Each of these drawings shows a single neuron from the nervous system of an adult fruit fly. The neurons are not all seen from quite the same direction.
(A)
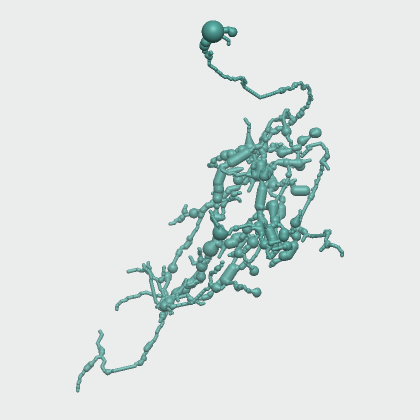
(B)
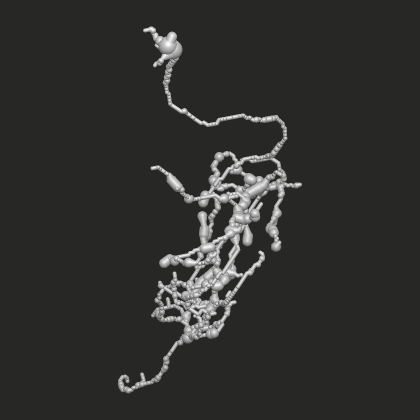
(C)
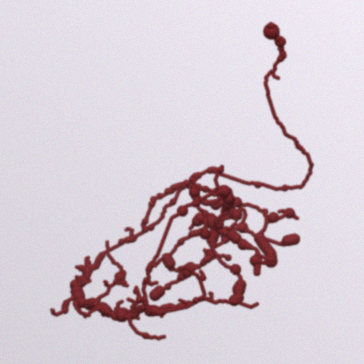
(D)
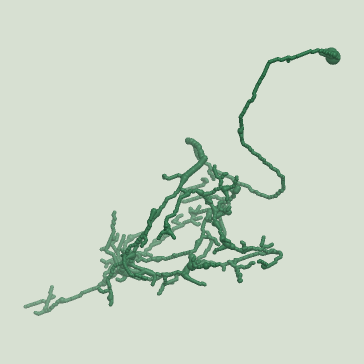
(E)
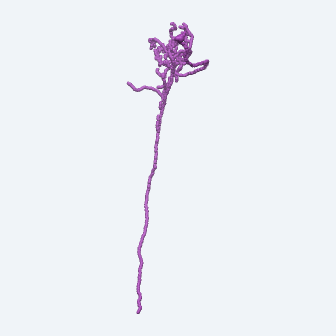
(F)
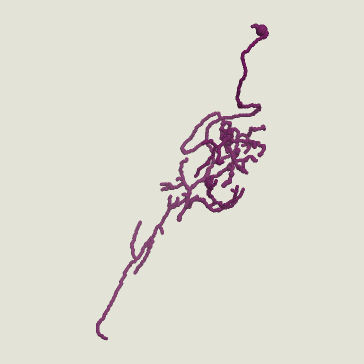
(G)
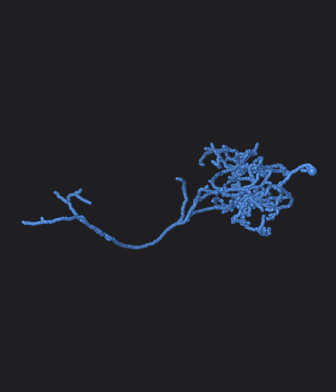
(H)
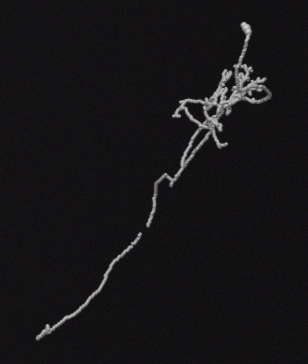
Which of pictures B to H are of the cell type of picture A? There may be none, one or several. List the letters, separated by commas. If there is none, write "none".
B, C, D, F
